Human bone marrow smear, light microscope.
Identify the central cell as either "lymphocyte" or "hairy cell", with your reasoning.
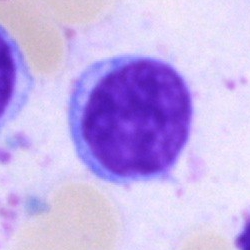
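The answer is lymphocyte. First, the cell is round with a smooth outline. Second, the nucleus sits slightly off-centre to the right, leaving a wider band of cytoplasm on the left. Third, the chromatin is deep purple and clumped, with small paler patches between clumps. Fourth, the cytoplasm shows no granules.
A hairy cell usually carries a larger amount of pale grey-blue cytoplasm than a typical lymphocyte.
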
